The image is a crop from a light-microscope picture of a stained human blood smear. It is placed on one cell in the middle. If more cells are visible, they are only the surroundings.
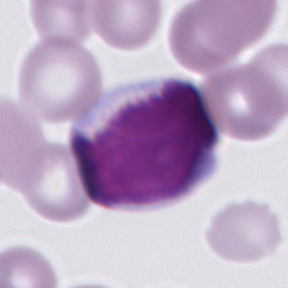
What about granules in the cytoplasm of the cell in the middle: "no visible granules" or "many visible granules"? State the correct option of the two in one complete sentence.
It is a cytoplasm without any visible granules that this cell has.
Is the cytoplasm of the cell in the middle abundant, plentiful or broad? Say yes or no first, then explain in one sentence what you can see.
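No. The cytoplasm forms only a thin rim around the nucleus.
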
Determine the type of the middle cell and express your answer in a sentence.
The cell marked by its central position in the crop is a large granular lymphocyte.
